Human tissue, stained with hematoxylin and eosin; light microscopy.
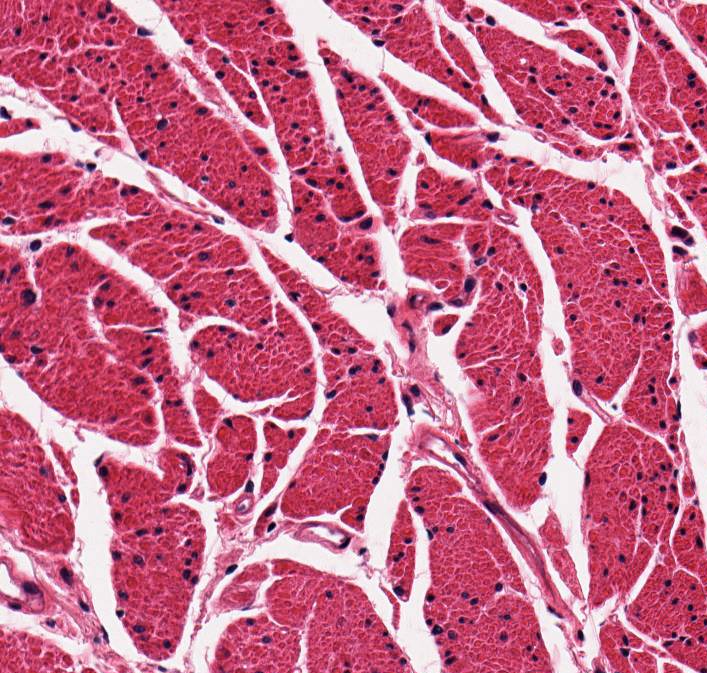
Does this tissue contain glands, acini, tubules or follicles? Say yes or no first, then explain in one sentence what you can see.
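No. No epithelium, glands or fat cells are present anywhere in the field.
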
